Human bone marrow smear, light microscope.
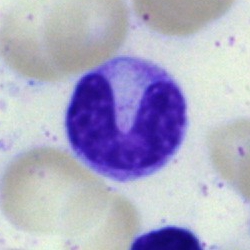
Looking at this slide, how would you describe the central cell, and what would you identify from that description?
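The central cell has a round, smooth outline. Its nucleus is horseshoe-shaped, with the indentation opening toward the top of the picture and reaching past the middle of the cell. The cytoplasm is pale lilac. This cell is a band neutrophil.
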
